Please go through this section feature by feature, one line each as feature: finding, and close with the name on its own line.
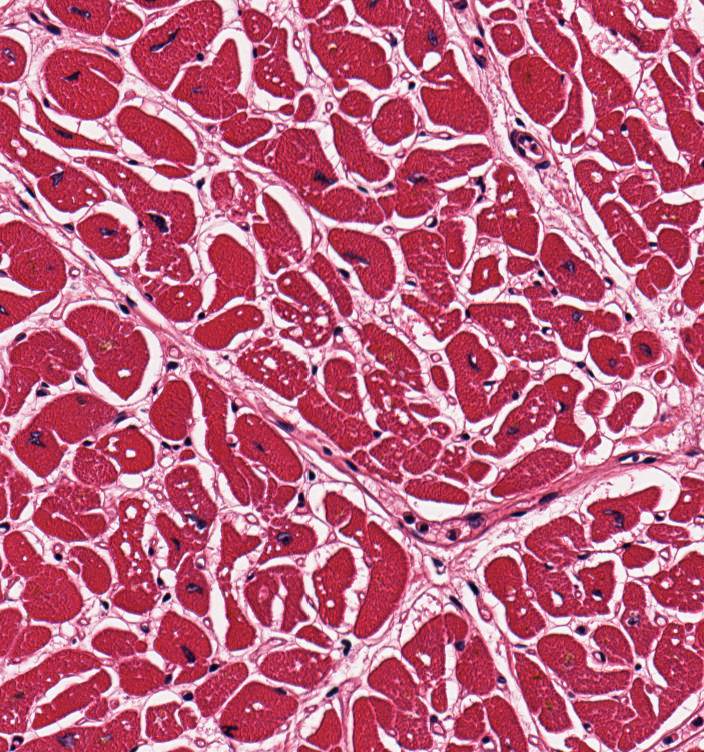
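Plane: fibres cut mostly in cross section across the whole field
Profiles: irregular, often branching, deep red
Nuclei: single and central in most fibres showing one
Granules: fine, yellow-brown, beside the nucleus in some fibres
Fat: none anywhere in the field
Name: left ventricle of the heart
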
